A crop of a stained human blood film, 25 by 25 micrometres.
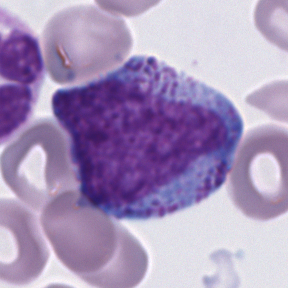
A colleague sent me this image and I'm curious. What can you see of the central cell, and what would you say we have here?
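Taking the outline first: it is irregular and angular, not round. Next, the nucleus fills most of the cell and lies toward its left side. Then the chromatin, which is fine and stippled rather than coarsely clumped. Last, the cytoplasm, with purple-red granules scattered through it. The central cell is a promyelocyte.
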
